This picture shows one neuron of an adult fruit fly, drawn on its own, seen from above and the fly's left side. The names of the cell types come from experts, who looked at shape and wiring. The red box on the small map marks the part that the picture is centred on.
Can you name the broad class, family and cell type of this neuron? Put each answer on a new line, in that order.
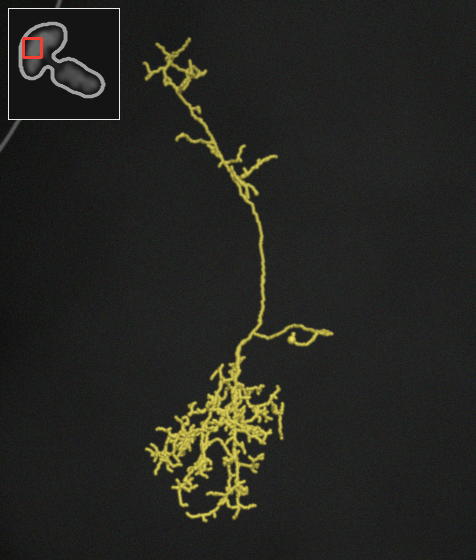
central-brain intrinsic neuron
hemilineage VLPd&p1_posterior
LHPD2a1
